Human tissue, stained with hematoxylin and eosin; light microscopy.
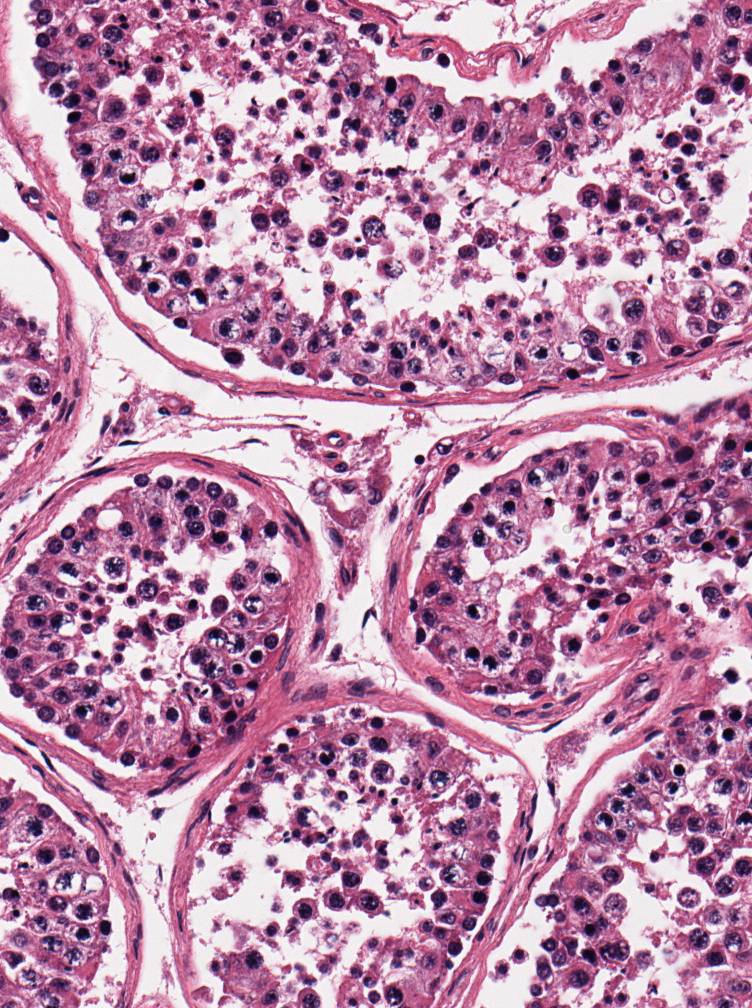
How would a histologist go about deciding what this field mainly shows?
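What you have here is mainly seminiferous tubule, cut across as rounded profiles, the largest spanning the top of the field. Each is lined by a stratified epithelium of germ cells, many layers thick.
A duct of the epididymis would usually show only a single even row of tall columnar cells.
Many cells in the middle layers are spermatocytes, with large round nuclei and coarse, clumped dark chromatin.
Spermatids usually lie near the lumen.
Here their small, round, dark-staining nuclei sit toward the lumen of the tubules.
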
